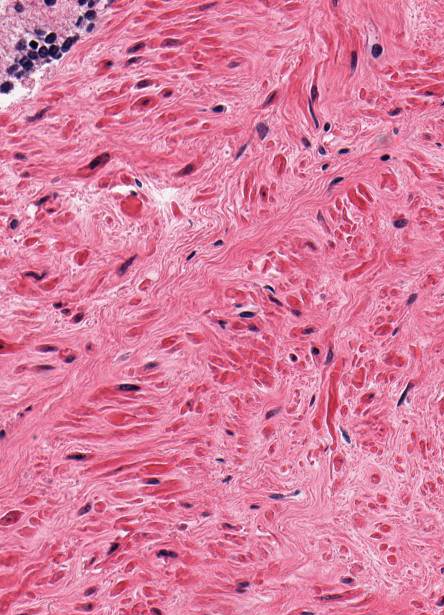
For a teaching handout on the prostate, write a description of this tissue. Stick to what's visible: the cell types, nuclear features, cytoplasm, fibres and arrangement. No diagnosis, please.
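Looking across the field, I see it filled by interlacing bundles of spindle cells, the bundles running in varying directions. Between them lies wavy, pale pink fibrillary material. Up in the left corner there is a small cluster of lymphocytes, their nuclei dark and round. I find no fat cells anywhere in the field.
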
